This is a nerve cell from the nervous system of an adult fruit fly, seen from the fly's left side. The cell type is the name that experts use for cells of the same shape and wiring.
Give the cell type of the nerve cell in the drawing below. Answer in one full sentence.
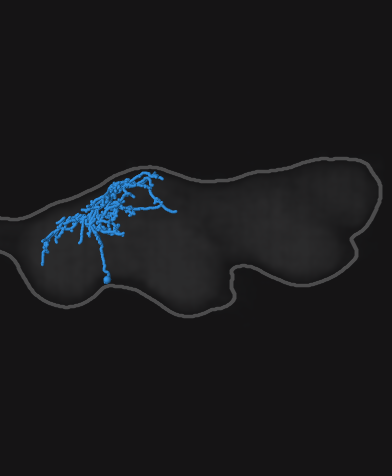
The cell type name IN00A032 applies to this nerve cell.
